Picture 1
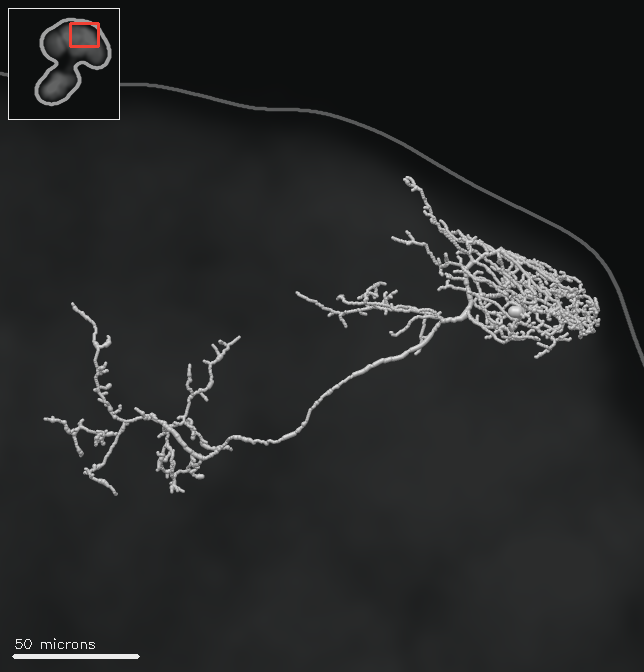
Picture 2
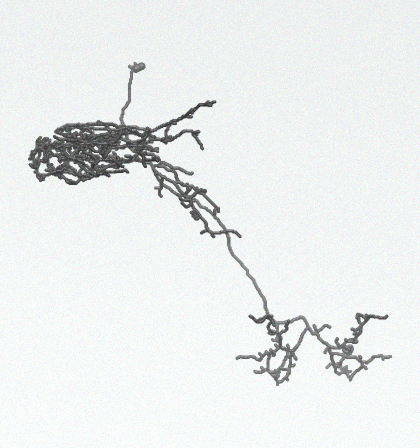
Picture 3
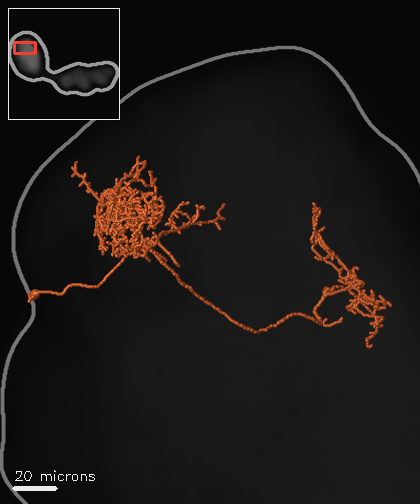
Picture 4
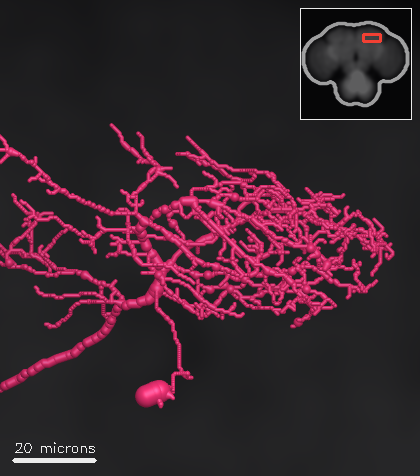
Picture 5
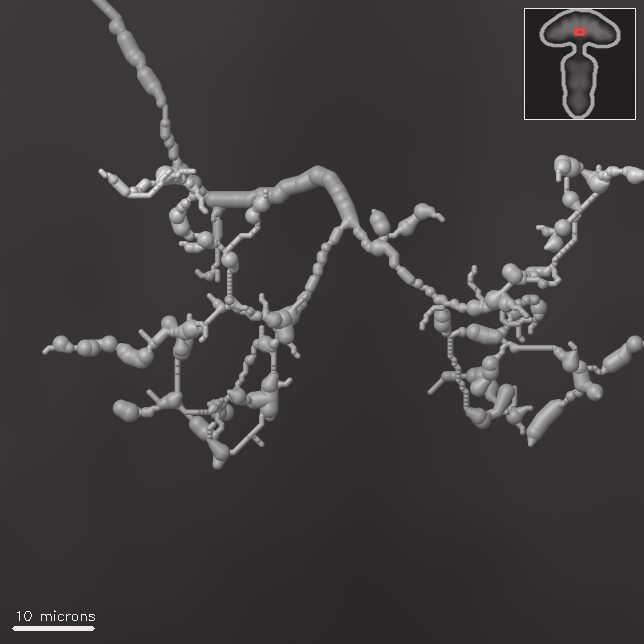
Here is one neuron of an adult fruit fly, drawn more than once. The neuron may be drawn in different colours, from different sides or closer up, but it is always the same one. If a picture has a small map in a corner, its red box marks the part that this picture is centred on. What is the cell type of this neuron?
AOTU024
